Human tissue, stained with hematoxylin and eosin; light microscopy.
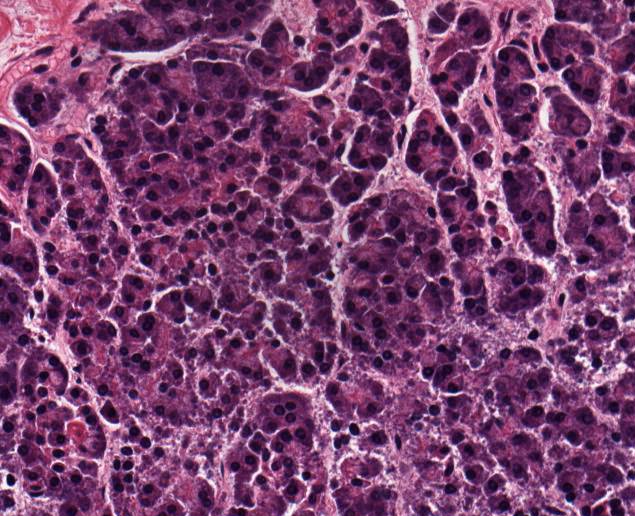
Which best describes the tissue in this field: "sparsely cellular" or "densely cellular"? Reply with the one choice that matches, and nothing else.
Densely cellular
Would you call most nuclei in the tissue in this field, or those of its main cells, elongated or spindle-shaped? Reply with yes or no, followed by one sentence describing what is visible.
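No. The nuclei are round, dark and fairly uniform, mostly one per cell.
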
